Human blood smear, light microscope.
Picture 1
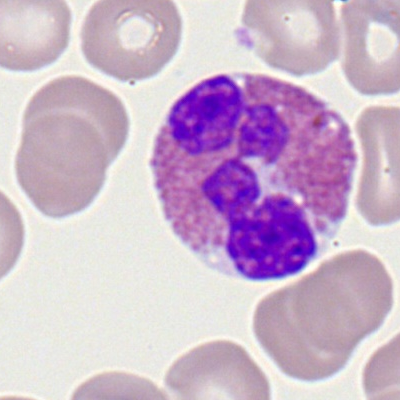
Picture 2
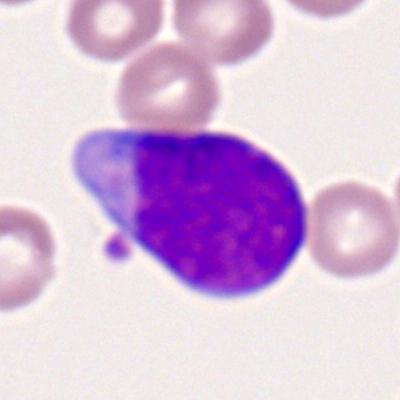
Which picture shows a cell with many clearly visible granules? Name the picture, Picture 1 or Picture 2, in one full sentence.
For the cell in picture 1, the cytoplasm contains many visible granules.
